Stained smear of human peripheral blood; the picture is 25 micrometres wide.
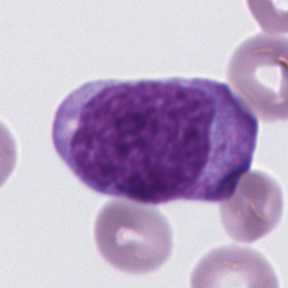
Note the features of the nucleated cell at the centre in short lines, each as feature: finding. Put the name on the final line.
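Shape: oval, elongated left to right
Size: about 18 by 12 micrometres
Chromatin: finely textured, fairly evenly spread, no coarse dark blocks
Nucleus: fills most of the cell
Cytoplasm: widest band on right side of nucleus
Name: atypical promyelocyte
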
